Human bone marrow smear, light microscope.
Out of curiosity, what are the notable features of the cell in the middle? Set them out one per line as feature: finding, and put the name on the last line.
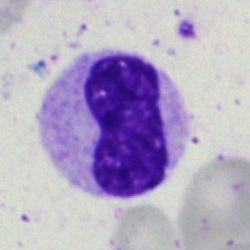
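Outline: round and smooth
Nucleus shape: kidney-like, with a notch on its left side
Nucleus position: toward the right of the cell
Cytoplasm: widest band on the left
Nucleoli: none visible
Name: band neutrophil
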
